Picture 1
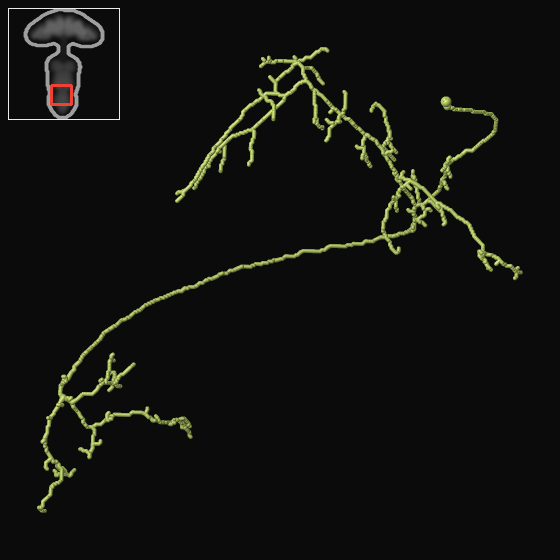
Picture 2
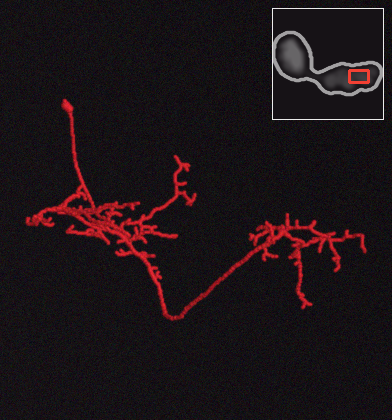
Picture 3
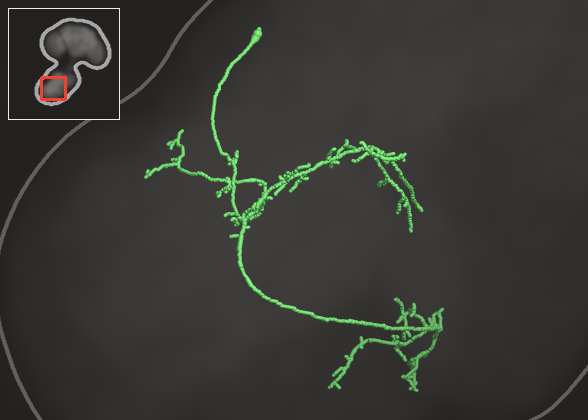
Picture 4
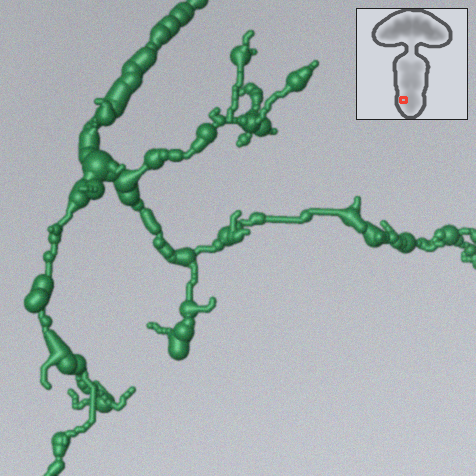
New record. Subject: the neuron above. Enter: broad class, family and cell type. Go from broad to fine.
nerve-cord intrinsic neuron; hemilineage 01A; IN01A082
